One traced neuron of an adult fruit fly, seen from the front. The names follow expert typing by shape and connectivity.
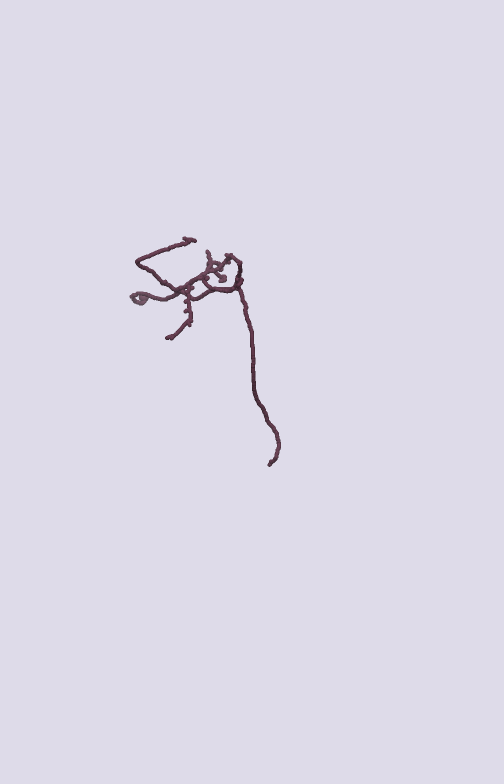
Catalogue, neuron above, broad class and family: central-brain intrinsic neuron; hemilineage SMPpv2_dorsal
